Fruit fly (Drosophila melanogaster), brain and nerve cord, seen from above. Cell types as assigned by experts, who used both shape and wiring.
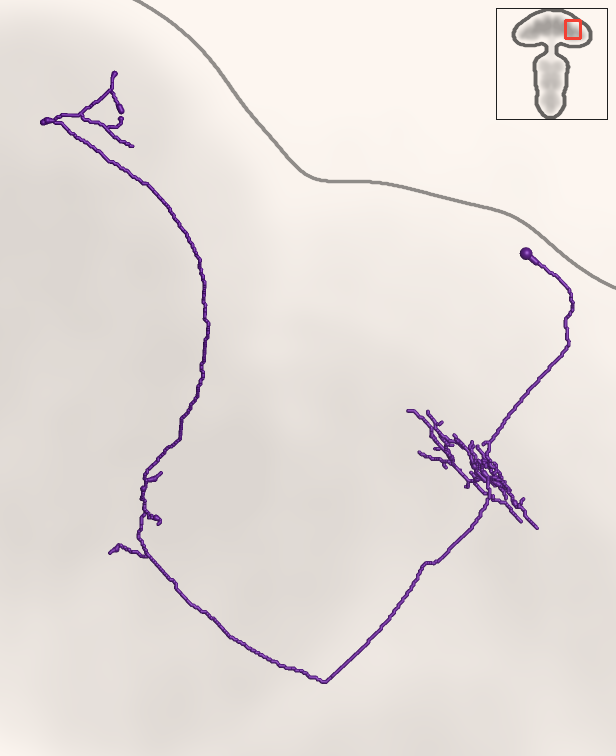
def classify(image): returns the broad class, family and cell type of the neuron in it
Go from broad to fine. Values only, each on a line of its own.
visual projection neuron
MeTu
MeTu4b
